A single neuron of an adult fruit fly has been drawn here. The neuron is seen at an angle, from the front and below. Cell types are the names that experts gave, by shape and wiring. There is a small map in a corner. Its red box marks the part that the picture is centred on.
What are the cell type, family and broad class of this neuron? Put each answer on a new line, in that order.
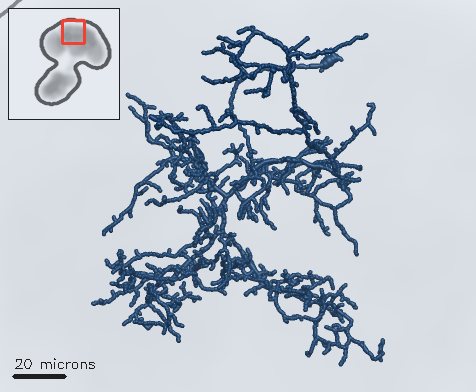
CL175
hemilineage SMPp&v1_posterior
central-brain intrinsic neuron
